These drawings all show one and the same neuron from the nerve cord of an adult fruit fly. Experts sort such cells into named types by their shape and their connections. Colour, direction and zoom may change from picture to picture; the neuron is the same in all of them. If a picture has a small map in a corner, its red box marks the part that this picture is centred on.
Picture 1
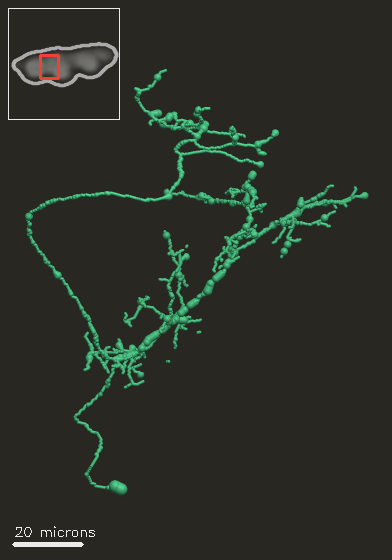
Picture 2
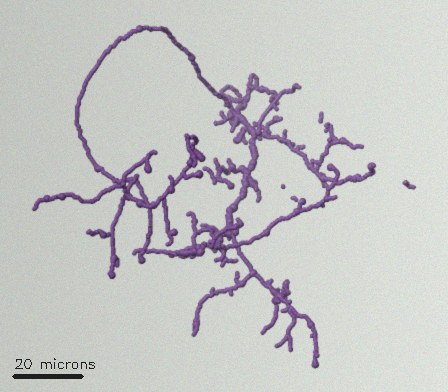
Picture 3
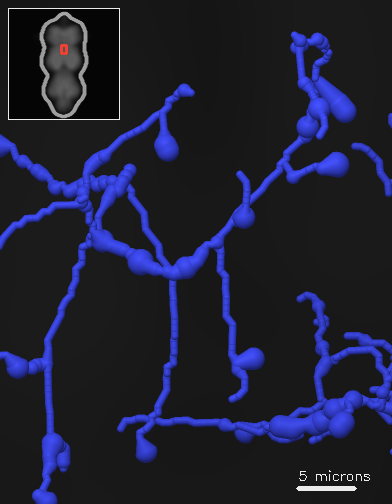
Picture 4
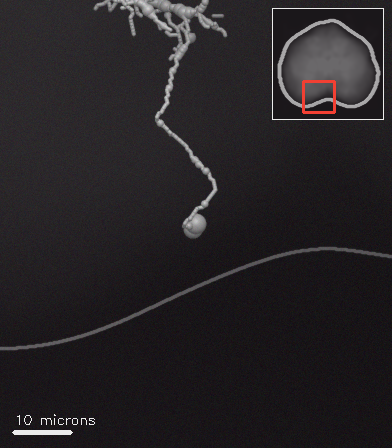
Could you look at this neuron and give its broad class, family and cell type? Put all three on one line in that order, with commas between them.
nerve-cord intrinsic neuron, hemilineage 06B, IN06B080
